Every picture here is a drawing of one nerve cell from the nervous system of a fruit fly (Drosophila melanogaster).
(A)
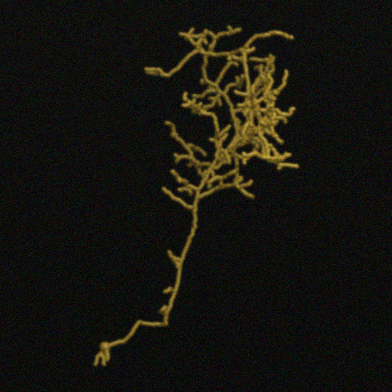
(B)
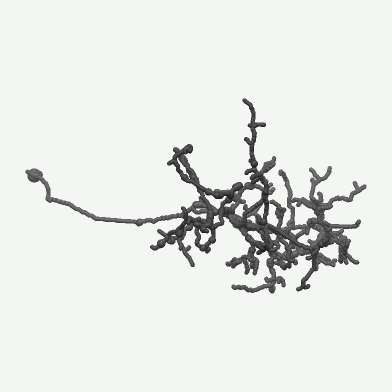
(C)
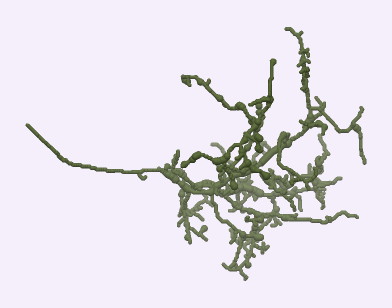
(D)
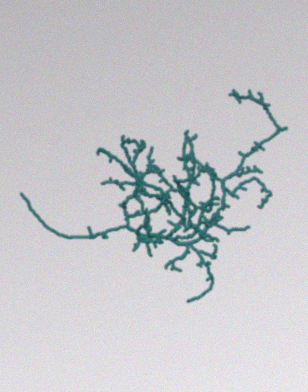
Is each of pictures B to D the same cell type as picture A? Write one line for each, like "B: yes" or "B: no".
B: yes
C: yes
D: no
